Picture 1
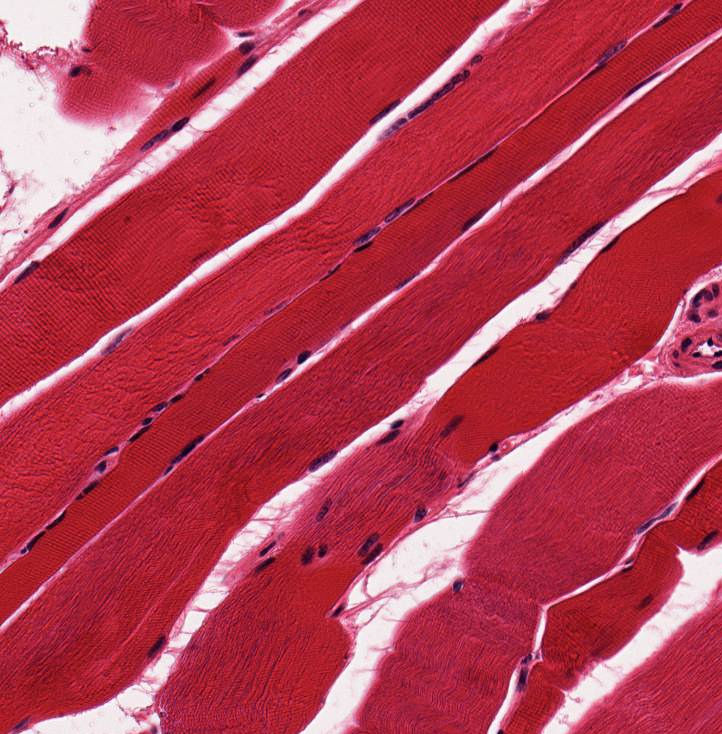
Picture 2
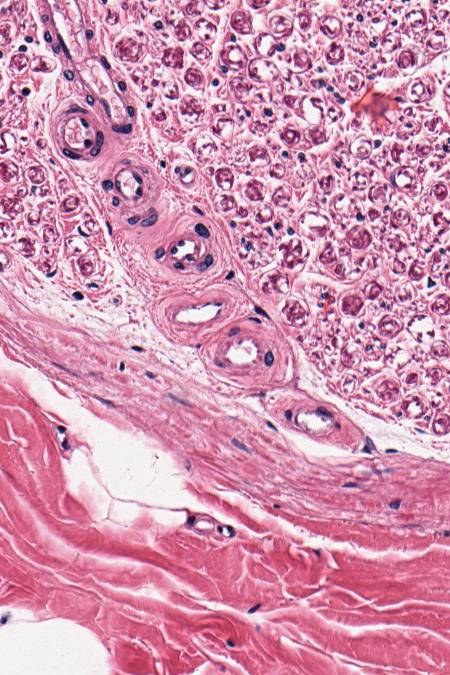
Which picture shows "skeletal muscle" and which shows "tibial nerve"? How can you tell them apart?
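Let me see: picture 1 is skeletal muscle, and picture 2 is tibial nerve. In the first, the fibres run as separate, unbranched bands, and their cytoplasm stains a deep red. Their nuclei are dark and flattened, sitting at the fibre edges, with many strung along the length of each fibre. The second looks quite different: its upper half is packed with many small rounded profiles, each a pink central core inside a pale clear ring, while its lower part is made of long bands of fibres.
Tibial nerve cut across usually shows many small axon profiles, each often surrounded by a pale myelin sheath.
At the lower left, white clefts split those pink fibre bundles, and I find no fat cells anywhere in the field.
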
